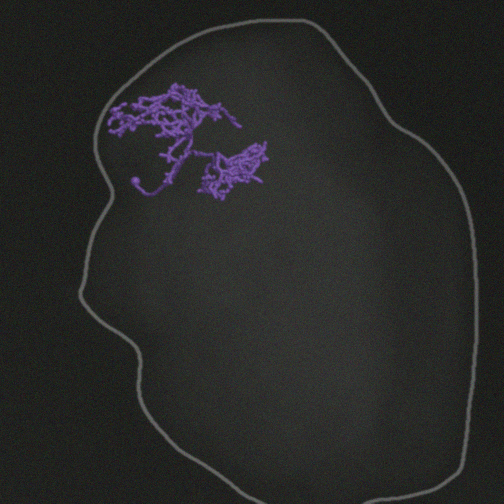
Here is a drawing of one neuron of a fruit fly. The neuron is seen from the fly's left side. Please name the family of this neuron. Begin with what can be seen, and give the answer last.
As drawn here it is wider than it is tall. It is a central-brain intrinsic neuron. The family is hemilineage AOTUv4_ventral.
